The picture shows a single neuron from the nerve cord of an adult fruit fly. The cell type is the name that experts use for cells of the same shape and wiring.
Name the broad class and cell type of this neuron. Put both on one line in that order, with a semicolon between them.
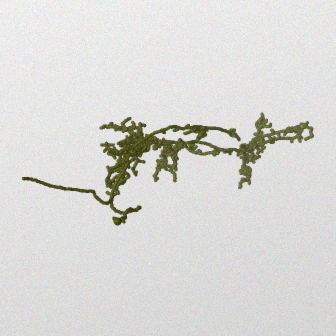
ascending neuron; ANXXX131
